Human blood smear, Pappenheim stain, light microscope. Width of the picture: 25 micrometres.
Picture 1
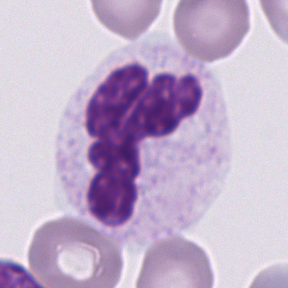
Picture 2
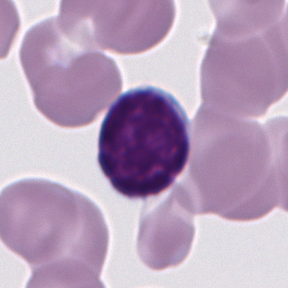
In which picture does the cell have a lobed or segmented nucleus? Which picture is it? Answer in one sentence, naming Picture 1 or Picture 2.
In Picture 1 the cell's nucleus is segmented rather than one mass.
